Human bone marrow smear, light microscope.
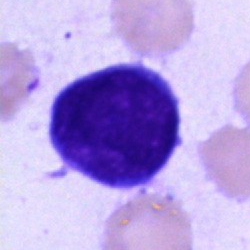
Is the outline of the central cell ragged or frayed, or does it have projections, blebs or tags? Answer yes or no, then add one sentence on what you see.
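No. The cell outline is roughly round with a smooth edge.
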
